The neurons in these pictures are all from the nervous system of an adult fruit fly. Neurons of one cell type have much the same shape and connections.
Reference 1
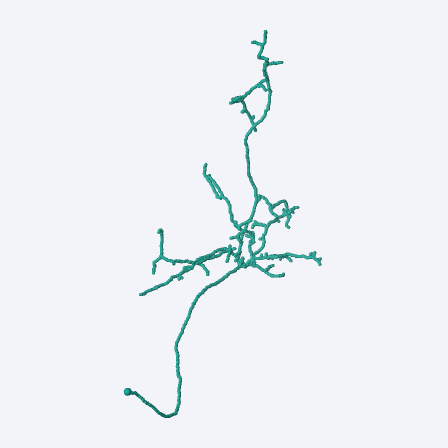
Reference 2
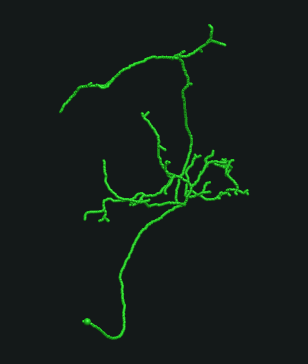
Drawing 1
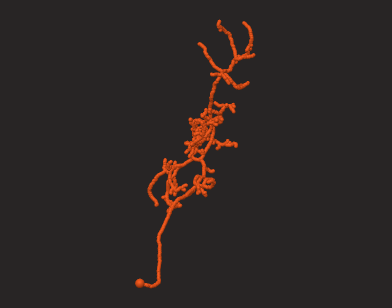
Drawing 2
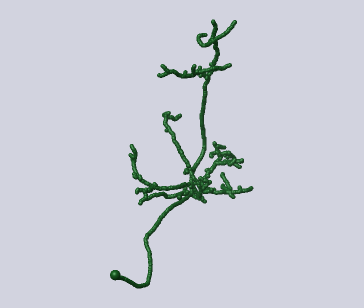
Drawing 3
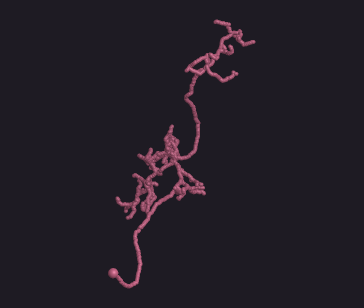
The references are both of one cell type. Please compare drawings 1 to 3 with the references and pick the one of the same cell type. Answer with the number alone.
2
